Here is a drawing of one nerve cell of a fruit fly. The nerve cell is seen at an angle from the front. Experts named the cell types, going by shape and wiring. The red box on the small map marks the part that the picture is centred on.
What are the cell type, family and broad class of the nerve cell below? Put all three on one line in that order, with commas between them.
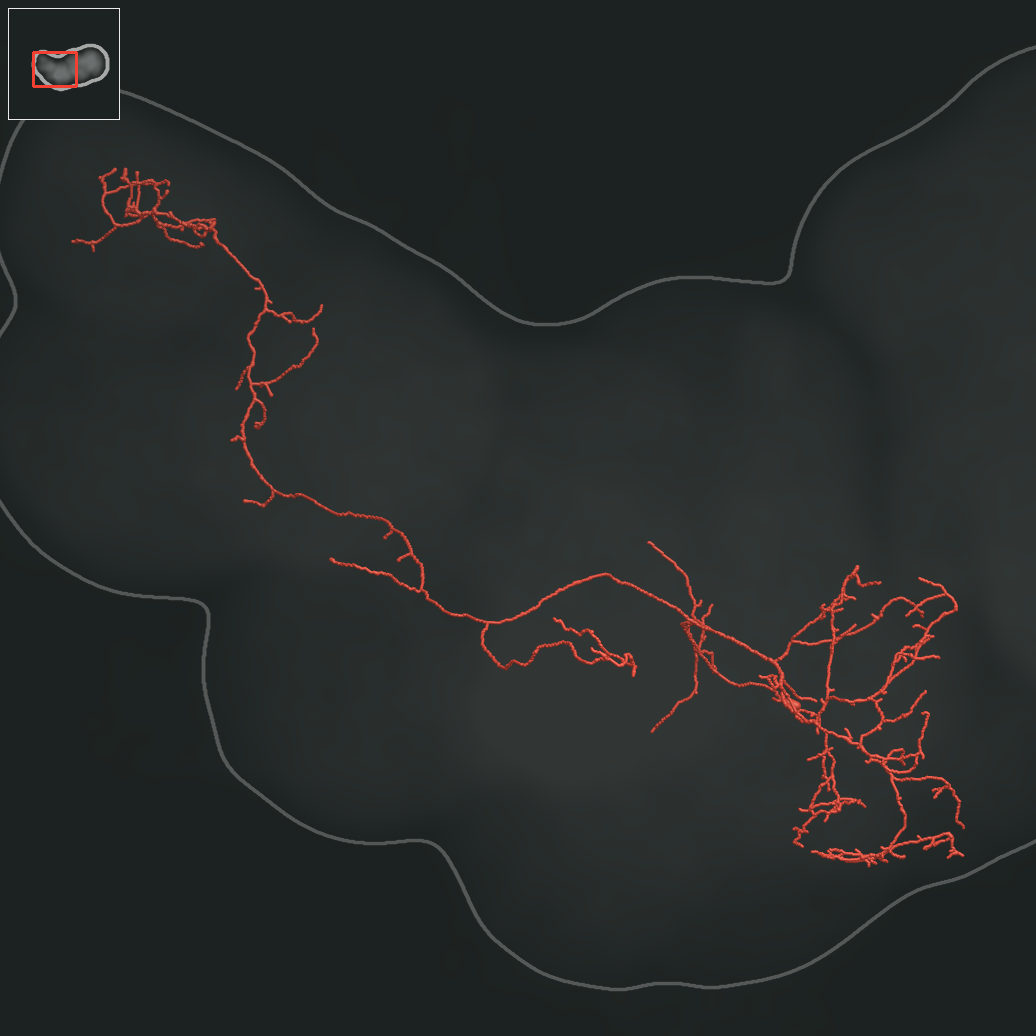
IN08B062, hemilineage 08B, nerve-cord intrinsic neuron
